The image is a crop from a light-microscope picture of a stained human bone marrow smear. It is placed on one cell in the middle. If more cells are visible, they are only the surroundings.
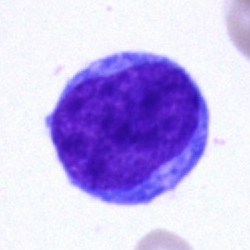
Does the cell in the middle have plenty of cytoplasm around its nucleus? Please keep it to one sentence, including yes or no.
No, a narrow rim is all the cytoplasm this cell has.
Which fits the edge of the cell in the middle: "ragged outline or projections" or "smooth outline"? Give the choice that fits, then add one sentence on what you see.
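Smooth outline. The cell outline is round and smooth.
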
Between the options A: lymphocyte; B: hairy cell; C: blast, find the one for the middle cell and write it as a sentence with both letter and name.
Well, the cell in the middle is a blast, making option C right.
